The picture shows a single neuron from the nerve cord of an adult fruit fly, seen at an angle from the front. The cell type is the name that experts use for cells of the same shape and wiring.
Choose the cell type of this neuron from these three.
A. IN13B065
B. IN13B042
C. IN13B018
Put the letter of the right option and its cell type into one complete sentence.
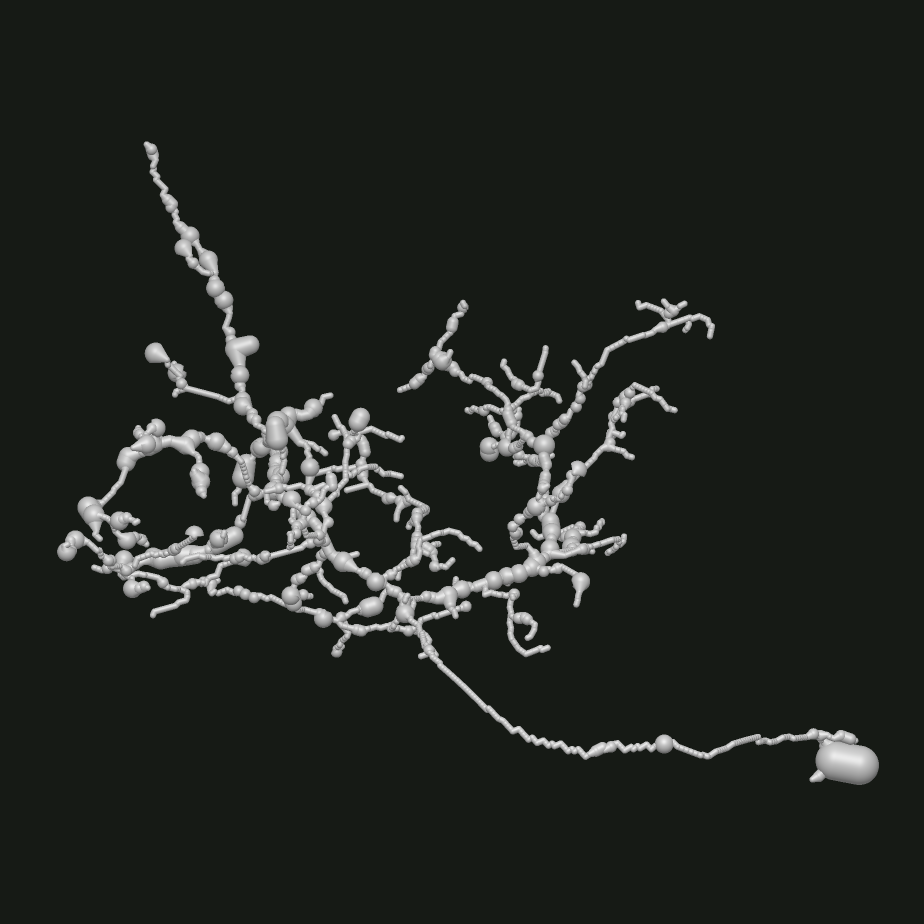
Of all the options, it is A, IN13B065, that is the neuron's cell type.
